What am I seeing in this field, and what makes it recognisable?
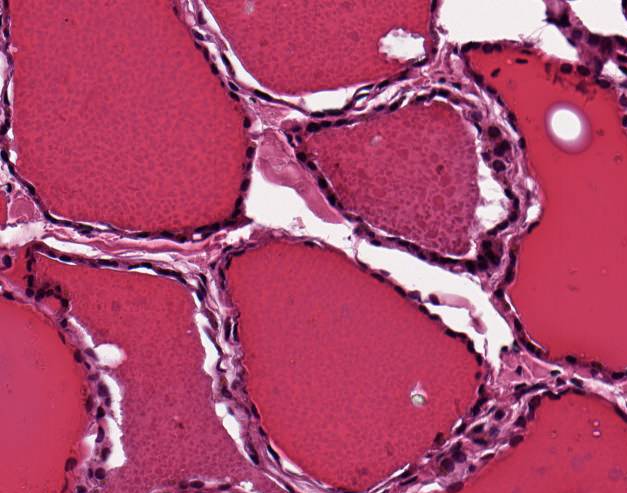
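The field shows the thyroid follicle, large and closely packed, with only narrow partitions between. Each lumen holds homogeneous, deep pink colloid.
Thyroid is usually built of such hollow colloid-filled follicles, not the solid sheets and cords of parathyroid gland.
A single layer of flattened epithelial cells with dark, elongated nuclei parallel to the wall lines each follicle.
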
